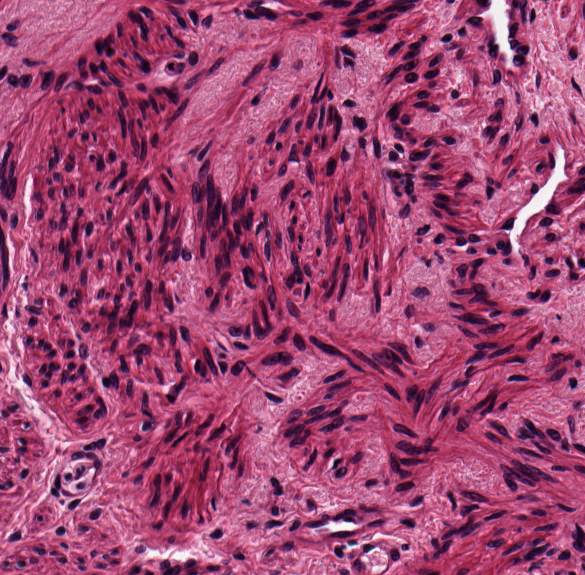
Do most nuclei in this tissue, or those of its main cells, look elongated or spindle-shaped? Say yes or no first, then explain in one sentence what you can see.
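Yes. The nuclei are elongated and darkly stained, many with tapered or slightly wavy ends.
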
